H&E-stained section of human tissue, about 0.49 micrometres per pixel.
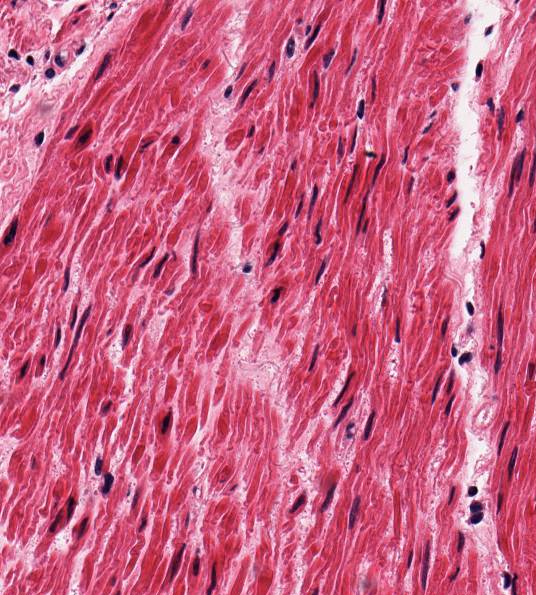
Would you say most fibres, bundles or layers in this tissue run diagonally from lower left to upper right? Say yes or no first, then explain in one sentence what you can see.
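Yes. The elongated cells run steeply from the lower left toward the upper right of the field.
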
